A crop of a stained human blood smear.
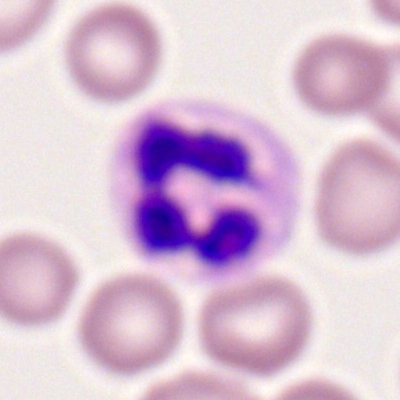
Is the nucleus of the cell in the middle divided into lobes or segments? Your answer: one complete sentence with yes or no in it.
Yes, the nucleus of this cell is divided into two or more lobes.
